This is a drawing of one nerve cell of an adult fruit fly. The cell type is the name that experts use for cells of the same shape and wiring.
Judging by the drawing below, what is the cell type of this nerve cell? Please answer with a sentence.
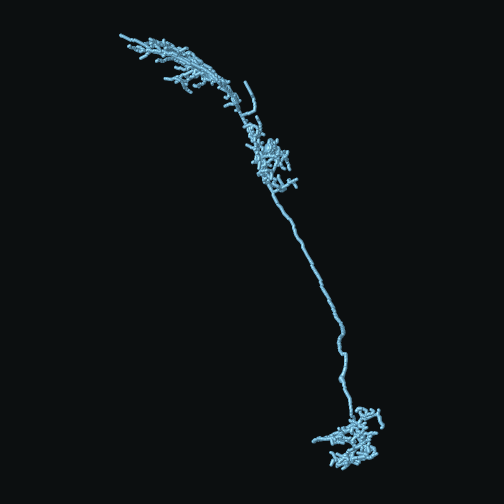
The cell type is DNd01.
